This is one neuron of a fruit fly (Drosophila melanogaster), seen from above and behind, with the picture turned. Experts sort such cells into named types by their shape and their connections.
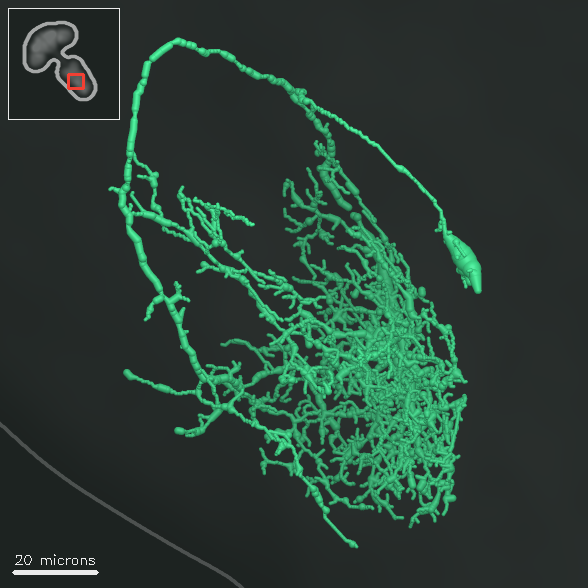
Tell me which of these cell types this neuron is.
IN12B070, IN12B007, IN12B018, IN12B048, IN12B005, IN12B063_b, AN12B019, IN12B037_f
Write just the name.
IN12B007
